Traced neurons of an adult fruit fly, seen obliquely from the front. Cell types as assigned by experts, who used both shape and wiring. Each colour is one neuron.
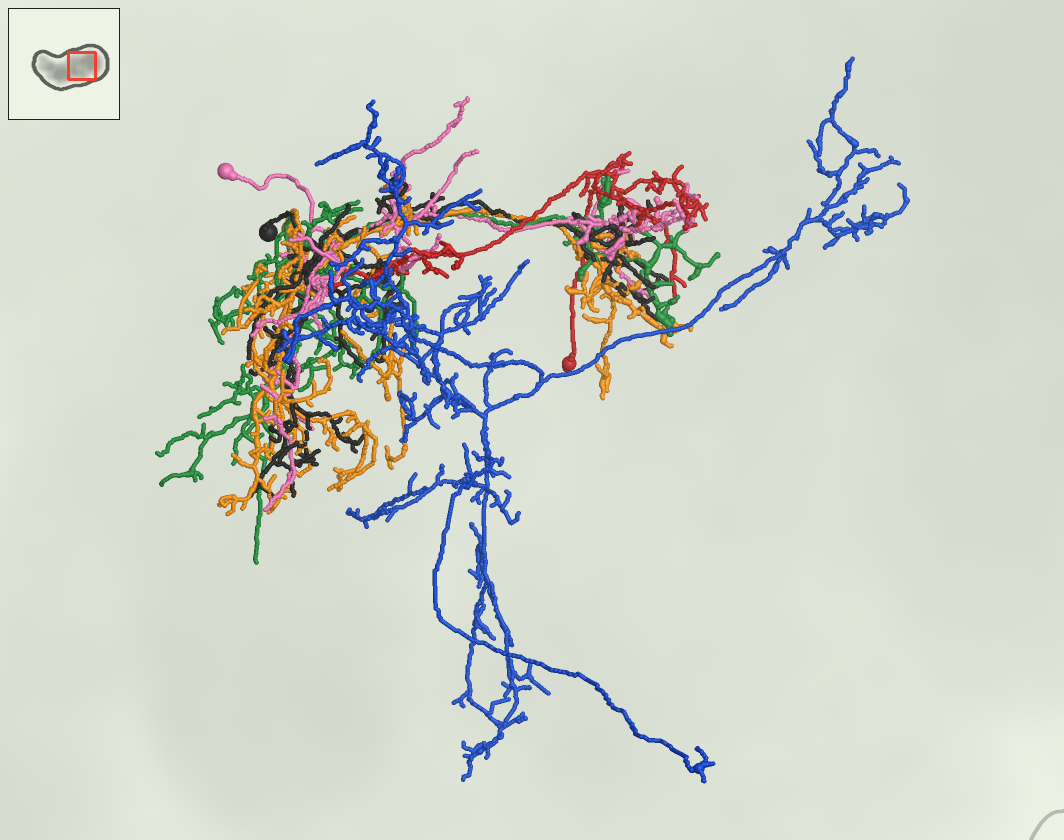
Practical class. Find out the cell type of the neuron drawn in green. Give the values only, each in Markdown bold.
**PS284**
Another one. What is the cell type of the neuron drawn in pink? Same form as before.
**PS286**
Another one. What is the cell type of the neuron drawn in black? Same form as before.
**PS283**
